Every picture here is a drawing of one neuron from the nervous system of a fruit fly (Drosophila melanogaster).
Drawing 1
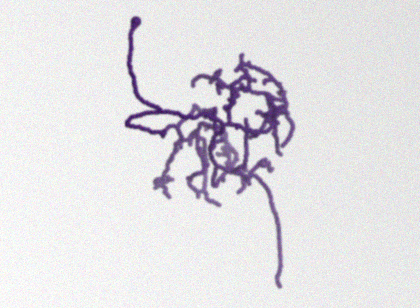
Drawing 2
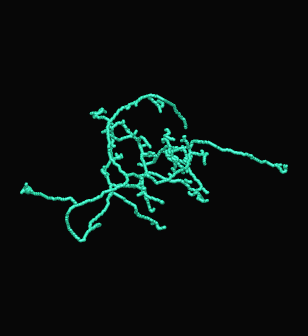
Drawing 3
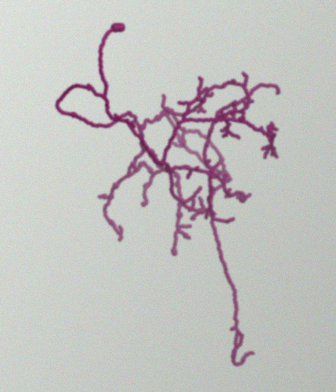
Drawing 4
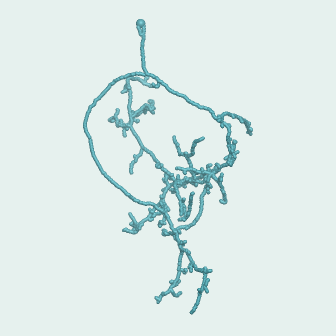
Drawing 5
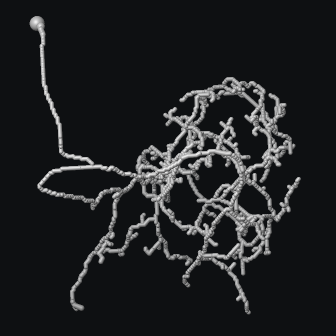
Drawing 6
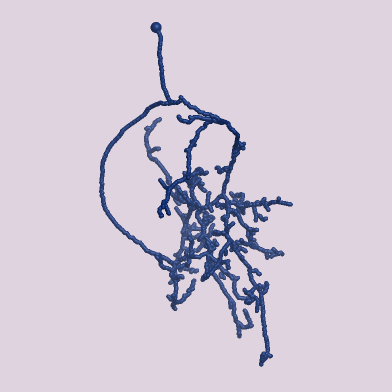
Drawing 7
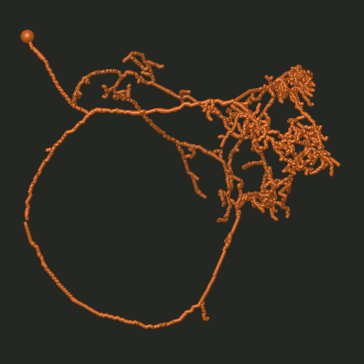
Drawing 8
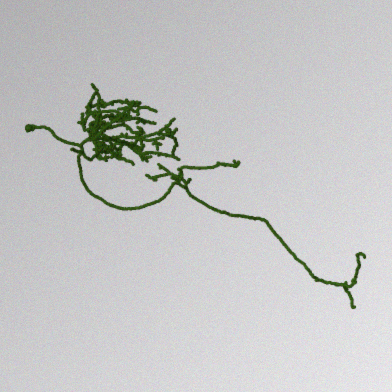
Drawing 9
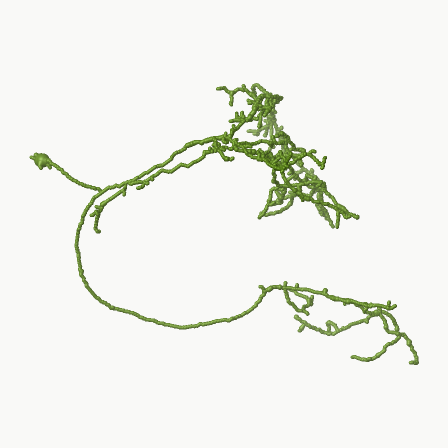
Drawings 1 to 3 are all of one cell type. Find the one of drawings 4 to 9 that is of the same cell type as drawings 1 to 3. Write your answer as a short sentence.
Drawing 5 is of the same cell type.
